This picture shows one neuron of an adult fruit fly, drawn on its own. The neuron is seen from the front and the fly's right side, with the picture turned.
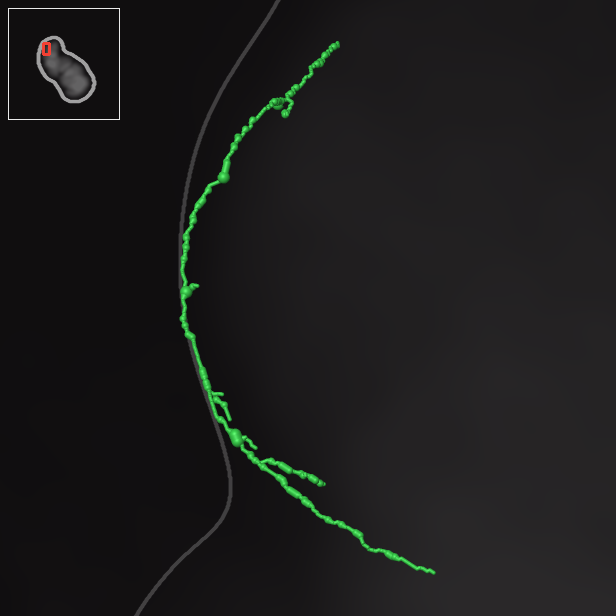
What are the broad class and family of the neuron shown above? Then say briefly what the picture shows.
It is a sensory neuron entering the nerve cord. Its family is called class mechanosensory tactile. No cell body is drawn. There are a dozen or fewer branch ends.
